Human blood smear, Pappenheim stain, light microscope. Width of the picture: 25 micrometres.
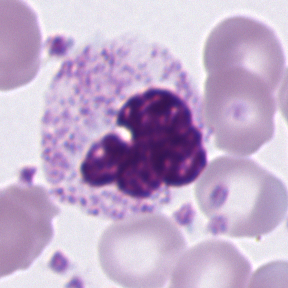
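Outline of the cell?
Roughly round.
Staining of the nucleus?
Dark purple, with a dense appearance.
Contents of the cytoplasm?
Purple granules scattered throughout, yet the outline of the nucleus remains plainly visible.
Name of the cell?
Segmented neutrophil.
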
